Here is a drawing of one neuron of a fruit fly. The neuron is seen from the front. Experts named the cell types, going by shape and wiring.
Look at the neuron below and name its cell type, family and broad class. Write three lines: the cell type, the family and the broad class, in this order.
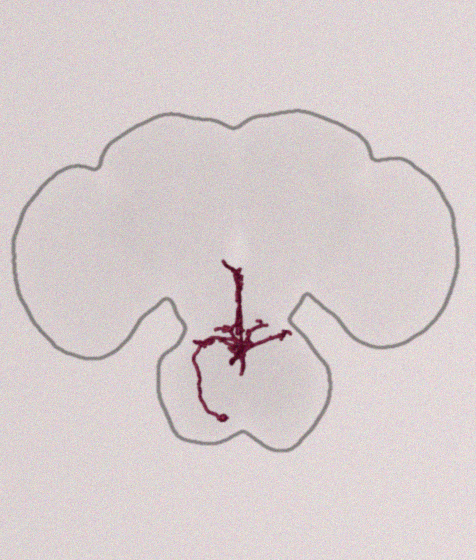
AN06A027
hemilineage 06A
ascending neuron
